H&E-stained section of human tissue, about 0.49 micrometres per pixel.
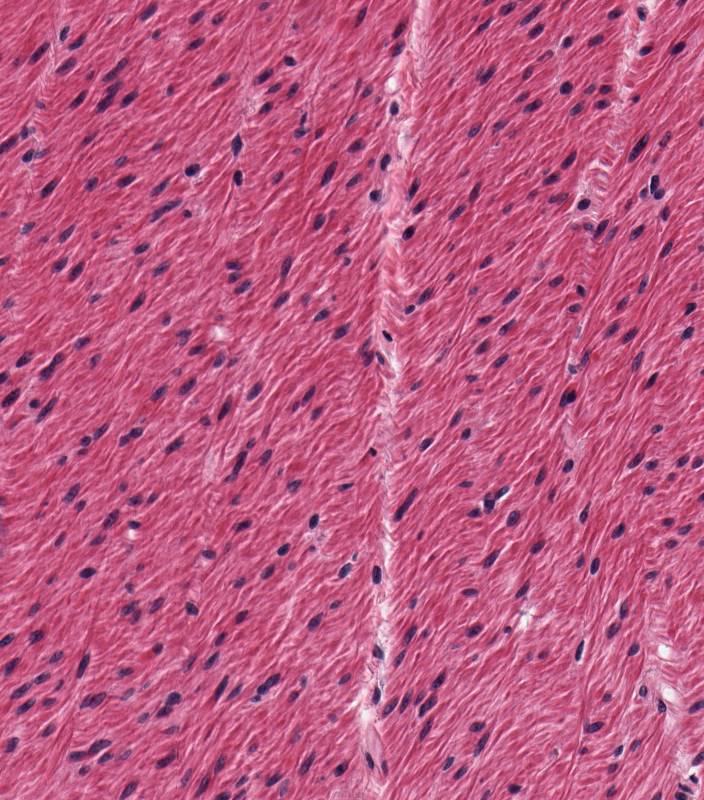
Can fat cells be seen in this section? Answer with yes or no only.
No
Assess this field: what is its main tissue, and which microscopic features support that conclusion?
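As I read it, this field is smooth muscle: closely packed cells, no epithelium anywhere. Looking closer, narrow pale clefts run roughly vertically and divide the muscle into broad bands.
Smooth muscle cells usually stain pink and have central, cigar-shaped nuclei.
The nuclei here are oval to elongated with blunt ends, and the cytoplasm is bright pink and finely fibrillar, with no cross-striations.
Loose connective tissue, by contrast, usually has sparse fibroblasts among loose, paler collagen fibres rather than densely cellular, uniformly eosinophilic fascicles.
With cells this closely packed, I can set that aside.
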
